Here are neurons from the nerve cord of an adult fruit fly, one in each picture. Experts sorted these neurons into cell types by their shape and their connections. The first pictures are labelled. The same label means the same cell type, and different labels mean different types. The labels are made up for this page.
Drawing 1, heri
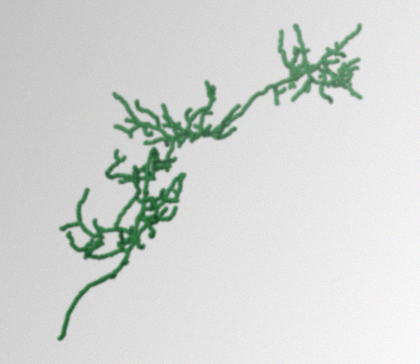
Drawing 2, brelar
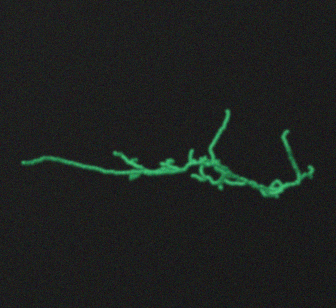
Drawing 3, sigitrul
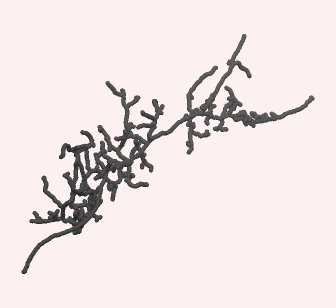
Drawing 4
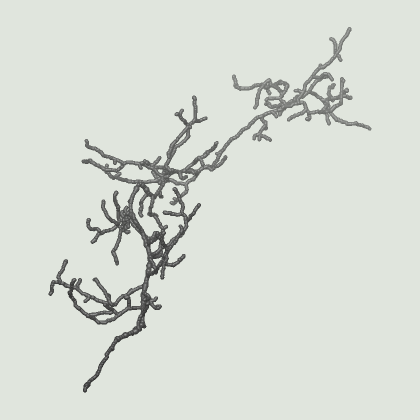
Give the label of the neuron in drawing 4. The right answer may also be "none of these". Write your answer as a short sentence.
It belongs to heri.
